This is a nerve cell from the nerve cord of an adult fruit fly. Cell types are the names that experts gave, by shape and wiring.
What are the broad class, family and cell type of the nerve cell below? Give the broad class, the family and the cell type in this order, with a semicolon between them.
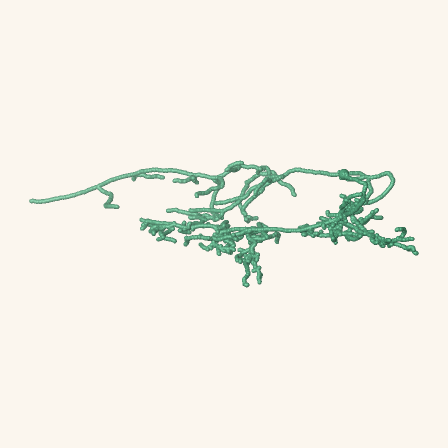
ascending neuron; hemilineage 19B; AN19B028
